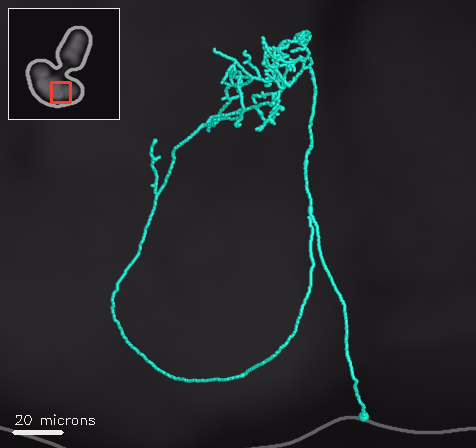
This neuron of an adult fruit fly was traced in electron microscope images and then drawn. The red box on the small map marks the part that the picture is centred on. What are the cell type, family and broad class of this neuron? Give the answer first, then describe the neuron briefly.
The cell type is WED039. The family is hemilineage SLPa&l1_lateral. Its broad class is central-brain intrinsic neuron. It is in the brain and does not reach the nerve cord. The cell body is at the lower right of the picture. From top to bottom in the picture it spans about 160 microns.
